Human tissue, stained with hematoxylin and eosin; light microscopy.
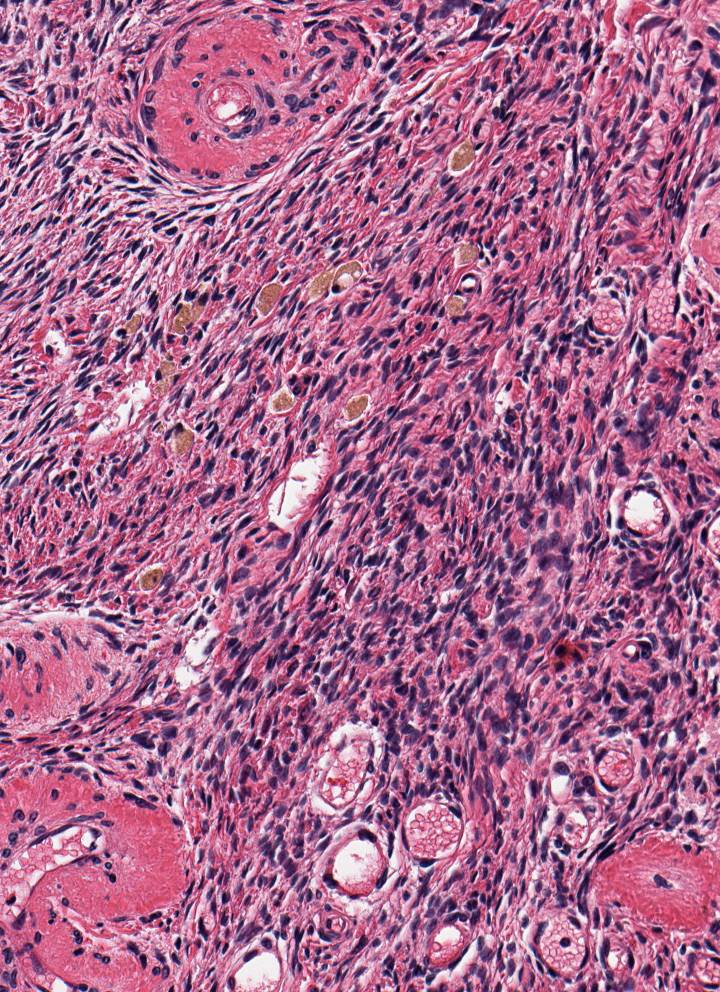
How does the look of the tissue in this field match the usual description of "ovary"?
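The stroma goes with ovary: densely packed spindle cells with dark oval to elongated nuclei and scant cytoplasm fill most of the field.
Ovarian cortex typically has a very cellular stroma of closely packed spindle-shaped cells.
The surface does not: no surface epithelium is present anywhere.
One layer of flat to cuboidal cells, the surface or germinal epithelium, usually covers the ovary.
Around the top-left vessel, spindle cells lie in concentric layers wrapping its wall; small round structures of pale foamy material sit mostly in the lower half and along the right side.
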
